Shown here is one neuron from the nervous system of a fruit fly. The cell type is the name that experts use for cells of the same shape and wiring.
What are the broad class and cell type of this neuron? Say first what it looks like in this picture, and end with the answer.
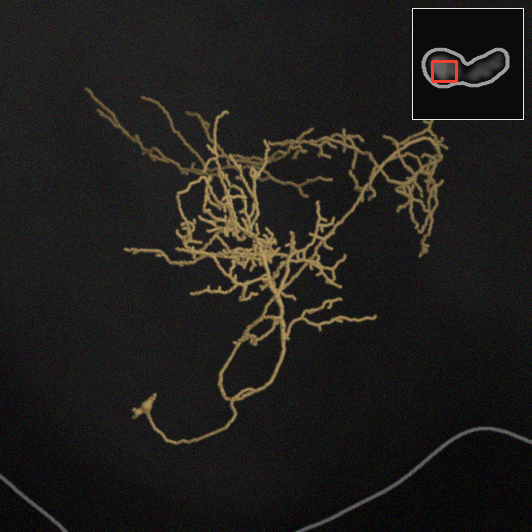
The picture shows dozens of branch ends. As drawn here it is about as wide as it is tall. Its broad class is central-brain intrinsic neuron. Its cell type is PS327.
